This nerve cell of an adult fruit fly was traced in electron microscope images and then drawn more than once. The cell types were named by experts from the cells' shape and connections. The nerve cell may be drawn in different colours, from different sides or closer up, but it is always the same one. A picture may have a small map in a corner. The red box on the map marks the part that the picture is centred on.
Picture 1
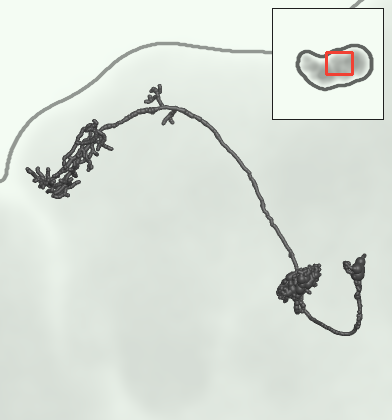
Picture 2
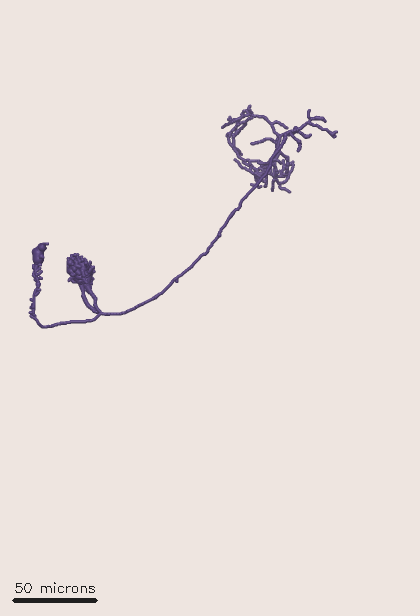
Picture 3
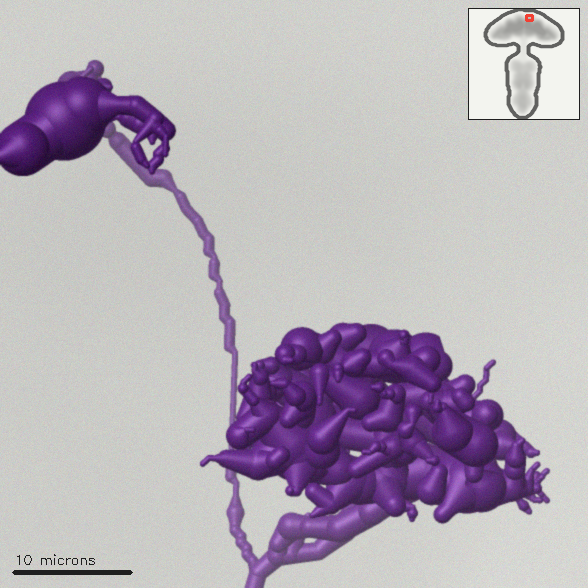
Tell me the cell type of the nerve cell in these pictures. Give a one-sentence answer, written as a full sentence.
Under the cell type DL5_adPN falls this nerve cell.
